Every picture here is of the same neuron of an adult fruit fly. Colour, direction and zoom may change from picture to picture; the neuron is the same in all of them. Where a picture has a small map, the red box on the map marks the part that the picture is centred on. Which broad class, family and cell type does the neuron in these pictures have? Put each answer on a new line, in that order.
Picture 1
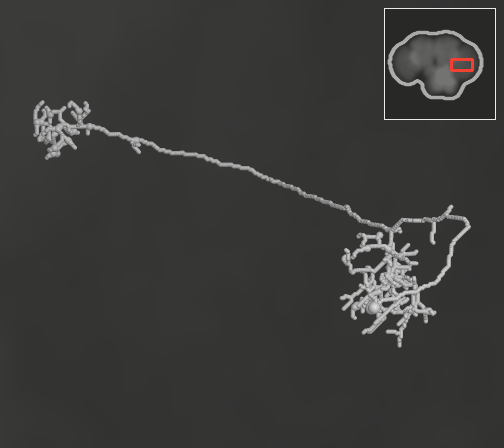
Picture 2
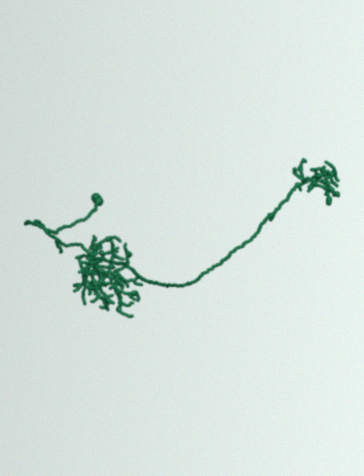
optic-lobe intrinsic neuron
Tm
Tm38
